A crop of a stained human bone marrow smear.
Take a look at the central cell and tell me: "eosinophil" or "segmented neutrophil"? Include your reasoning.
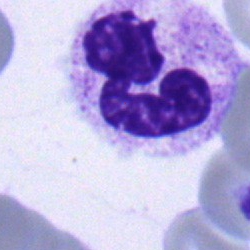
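I'd say segmented neutrophil.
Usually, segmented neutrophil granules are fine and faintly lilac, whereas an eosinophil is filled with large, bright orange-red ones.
These granules are fine, scattered and lilac-pink, so that decides it. The nucleus shows two large lobes, an upper and a curved lower one, with dense, dark purple, clumped chromatin inside a moderate rim of pale pinkish-lilac cytoplasm.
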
